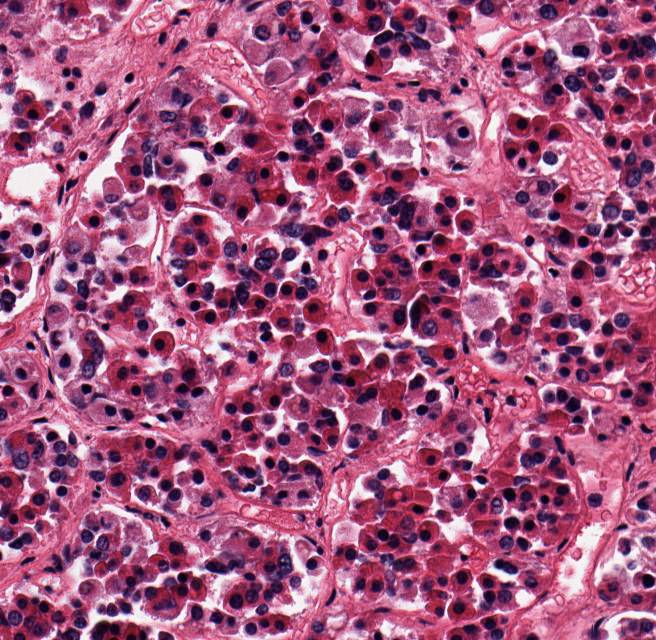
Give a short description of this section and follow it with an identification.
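Throughout the field, cells lie in rounded nests separated by thin septa. Many cells scattered through every nest have bright red, granular cytoplasm, mixed with cells whose cytoplasm is pale, lilac to clear. Nuclei are round, dark and fairly uniform in size. The section is pituitary.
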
